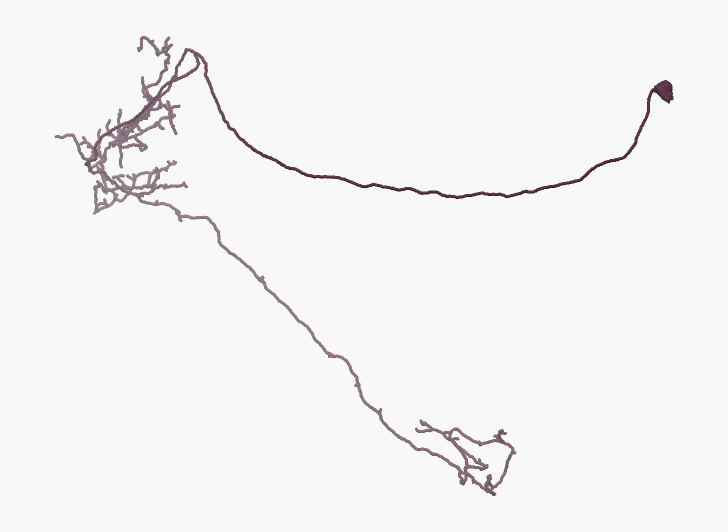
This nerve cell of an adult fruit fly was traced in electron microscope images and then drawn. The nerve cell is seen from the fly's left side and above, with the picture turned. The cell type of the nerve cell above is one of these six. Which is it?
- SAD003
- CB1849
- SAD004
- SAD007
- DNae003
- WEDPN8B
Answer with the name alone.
WEDPN8B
